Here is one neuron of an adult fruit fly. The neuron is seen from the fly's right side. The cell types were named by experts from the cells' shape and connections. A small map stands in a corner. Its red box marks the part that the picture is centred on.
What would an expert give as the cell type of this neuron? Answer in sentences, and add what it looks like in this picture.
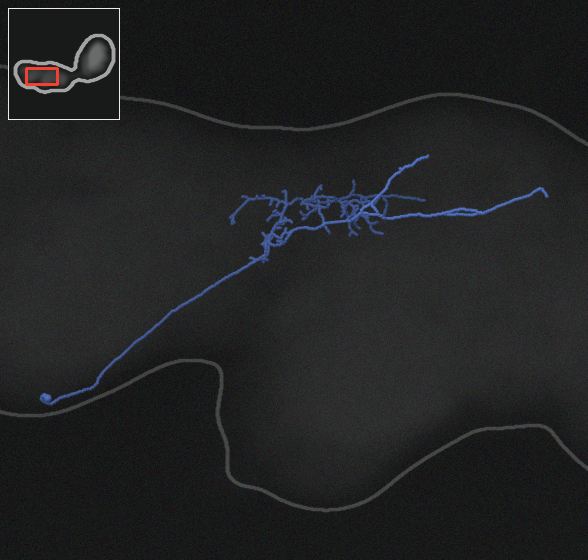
Its cell type is IN07B099. Its broad class is nerve-cord intrinsic neuron. Its cell body lies at the lower left of the picture. As drawn here it is wider than it is tall.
